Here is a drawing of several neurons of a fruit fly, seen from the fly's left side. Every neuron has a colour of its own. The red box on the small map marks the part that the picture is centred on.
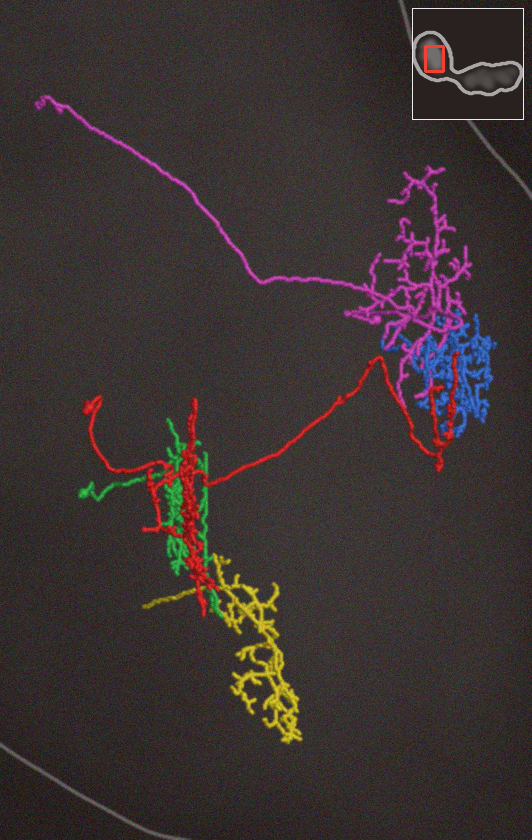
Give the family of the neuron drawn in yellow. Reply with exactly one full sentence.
This neuron is within the family Cm.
